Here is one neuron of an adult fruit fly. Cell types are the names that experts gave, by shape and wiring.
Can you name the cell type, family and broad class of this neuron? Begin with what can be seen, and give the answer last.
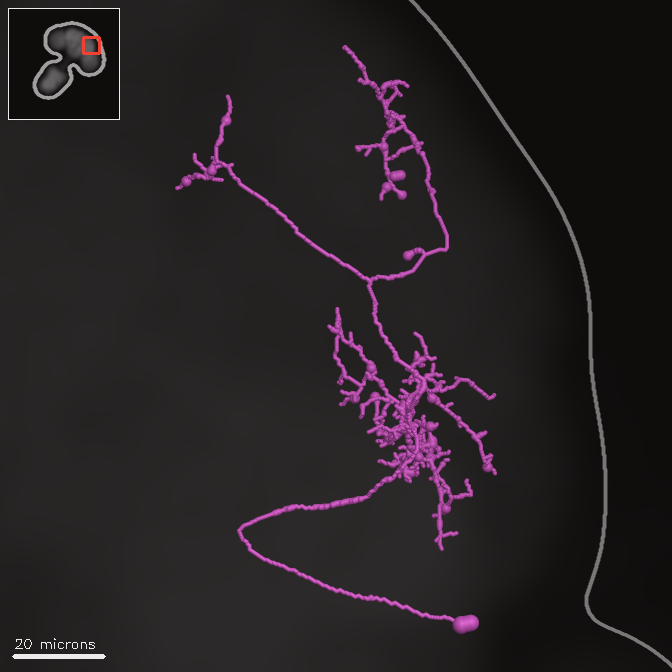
From top to bottom in the picture it spans about 130 microns. Dozens of branch ends can be seen. It is of cell type CB2290. Its family is hemilineage LHp1. Its broad class is central-brain intrinsic neuron.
